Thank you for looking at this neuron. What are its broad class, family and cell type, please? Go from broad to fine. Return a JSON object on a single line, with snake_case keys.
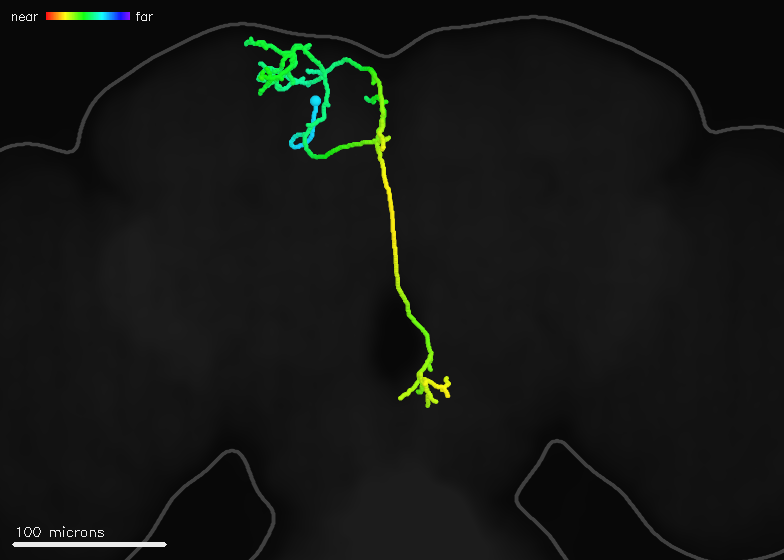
{"broad_class": "central-brain intrinsic neuron", "family": "hemilineage SMPpv1", "cell_type": "SMP484"}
